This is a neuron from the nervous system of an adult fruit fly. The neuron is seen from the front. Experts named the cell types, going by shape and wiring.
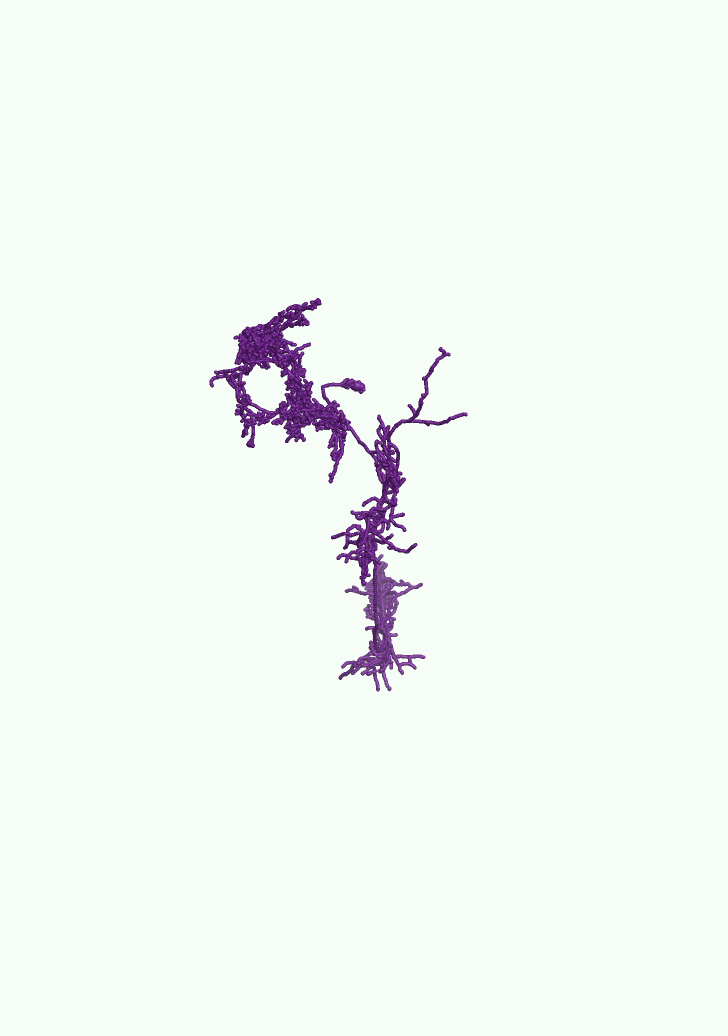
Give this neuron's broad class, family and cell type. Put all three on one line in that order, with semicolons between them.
descending neuron; hemilineage PSp2; DNp13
